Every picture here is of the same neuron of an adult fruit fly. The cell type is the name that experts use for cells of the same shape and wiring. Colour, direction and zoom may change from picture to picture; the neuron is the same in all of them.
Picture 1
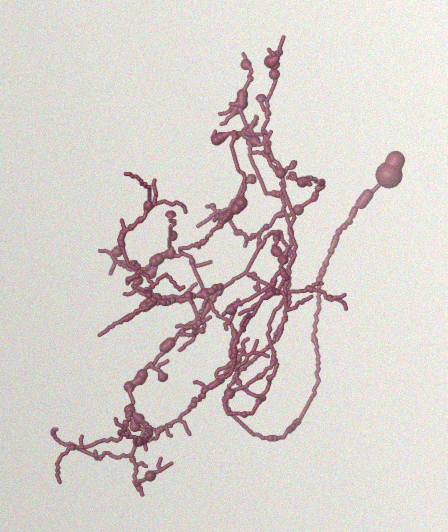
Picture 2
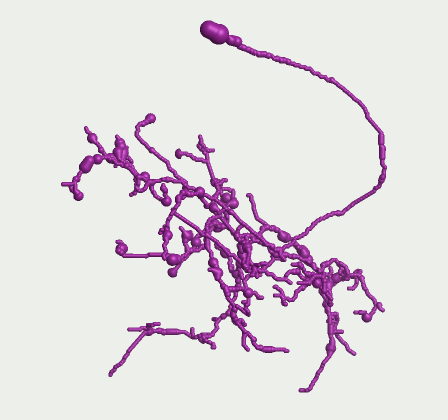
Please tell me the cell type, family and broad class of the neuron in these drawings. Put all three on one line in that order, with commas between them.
GNG261, hemilineage TRdm, central-brain intrinsic neuron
